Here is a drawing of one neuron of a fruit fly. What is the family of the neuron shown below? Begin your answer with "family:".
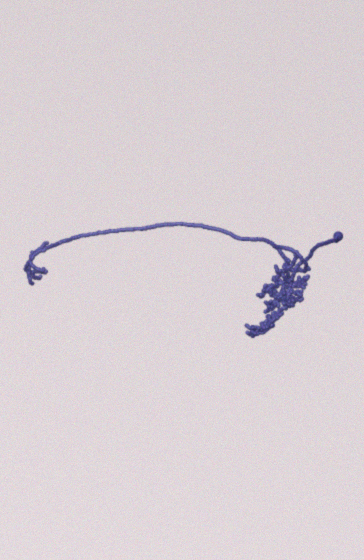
family: hemilineage VLPl&d1_lateral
